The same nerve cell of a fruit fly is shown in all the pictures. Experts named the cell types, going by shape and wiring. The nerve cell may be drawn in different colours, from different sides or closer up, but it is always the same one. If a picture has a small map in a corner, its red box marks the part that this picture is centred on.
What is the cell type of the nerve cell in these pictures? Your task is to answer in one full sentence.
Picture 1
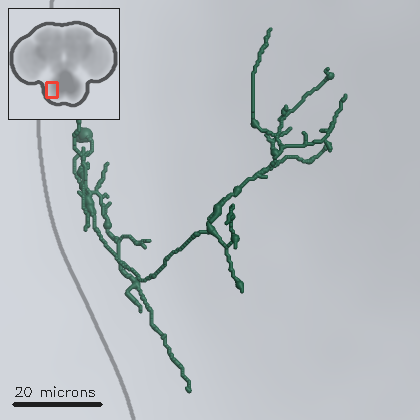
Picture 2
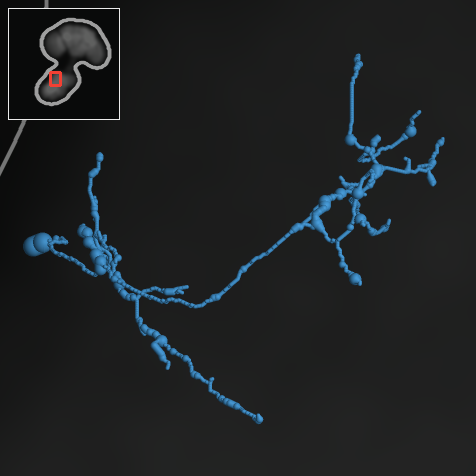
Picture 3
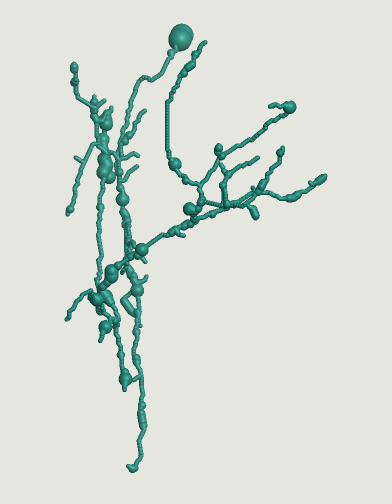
This nerve cell is given the cell type IN20A.22A092.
